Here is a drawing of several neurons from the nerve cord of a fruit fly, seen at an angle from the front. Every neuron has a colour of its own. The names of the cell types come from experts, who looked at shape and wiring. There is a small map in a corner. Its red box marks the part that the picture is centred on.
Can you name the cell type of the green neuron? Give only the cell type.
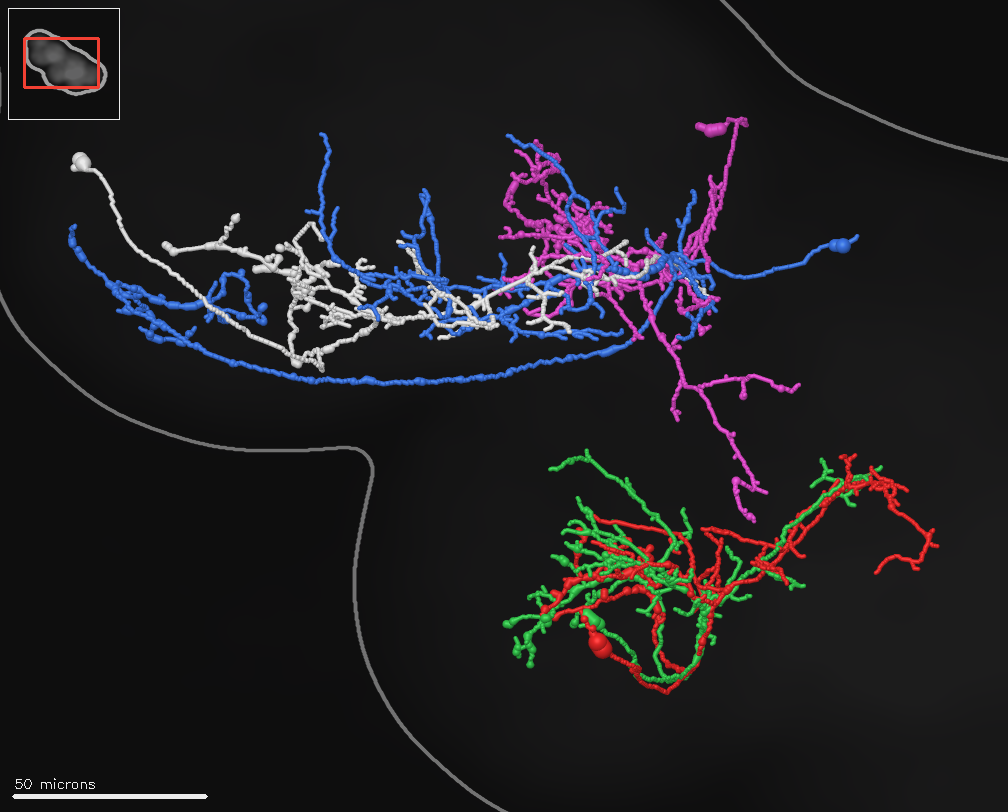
IN09A045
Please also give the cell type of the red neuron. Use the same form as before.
IN09A065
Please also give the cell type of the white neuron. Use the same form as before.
IN09A042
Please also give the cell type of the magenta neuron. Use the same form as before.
IN09A055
